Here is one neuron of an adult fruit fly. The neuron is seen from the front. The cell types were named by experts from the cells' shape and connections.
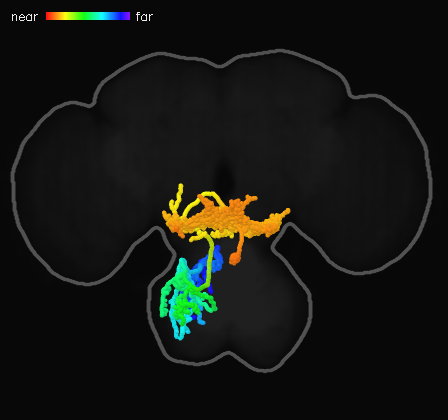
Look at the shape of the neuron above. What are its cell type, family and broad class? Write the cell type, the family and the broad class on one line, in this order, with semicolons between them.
DNg74_b; hemilineage MX3; descending neuron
